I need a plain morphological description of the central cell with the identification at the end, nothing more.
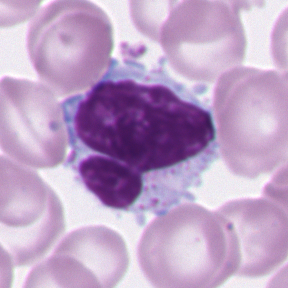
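The nucleus splits into two lobes, a big one on top and a smaller one down at the lower left, and neither lobe shows a nucleolus. The cytoplasm's a pale bluish-grey. The outline is ragged and irregular, not smoothly round. It's a large granular lymphocyte.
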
